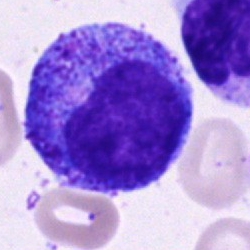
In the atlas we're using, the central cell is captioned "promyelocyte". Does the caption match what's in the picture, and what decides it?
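Yes, promyelocyte is the right call here. What settles it is the blue cytoplasm, forming a wide rim on the upper-left side of the nucleus.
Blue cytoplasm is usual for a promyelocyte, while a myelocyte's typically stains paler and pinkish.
Then there are the many dark purple granules scattered through that cytoplasm.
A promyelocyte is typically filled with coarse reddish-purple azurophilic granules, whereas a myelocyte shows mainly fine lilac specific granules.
The round, smooth outline, the finely textured chromatin without coarse dark clumps and the absence of clear vacuoles I'd simply note as seen.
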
